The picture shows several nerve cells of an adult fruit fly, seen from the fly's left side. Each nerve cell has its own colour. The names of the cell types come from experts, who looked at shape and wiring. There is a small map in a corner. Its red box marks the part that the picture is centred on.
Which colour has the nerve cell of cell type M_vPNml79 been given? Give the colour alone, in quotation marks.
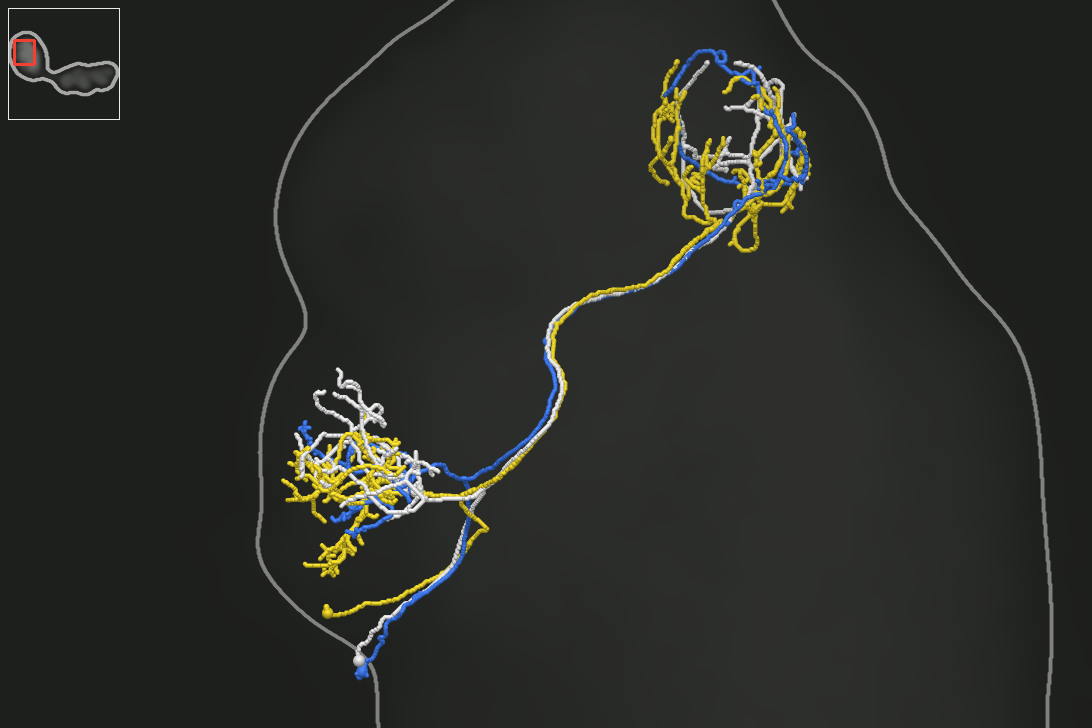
"yellow"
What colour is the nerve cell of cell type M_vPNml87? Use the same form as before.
"white"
